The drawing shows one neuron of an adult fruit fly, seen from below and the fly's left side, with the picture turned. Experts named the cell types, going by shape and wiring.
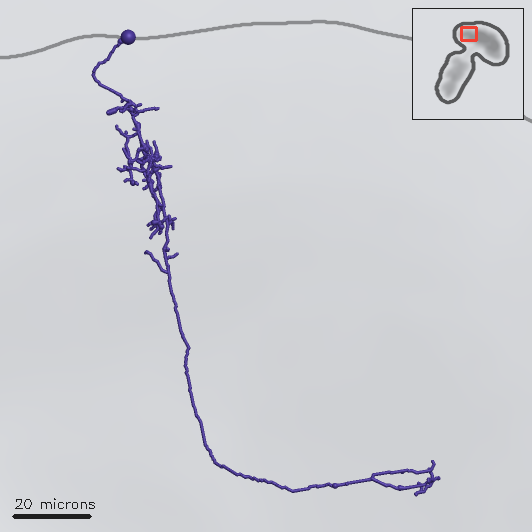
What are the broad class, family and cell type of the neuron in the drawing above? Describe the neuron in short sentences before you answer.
It lies in the brain. Its cell body lies at the upper left of the picture. The picture shows dozens of branch ends. It is an optic-lobe intrinsic neuron. The family is Tm. Its cell type is Tm5c.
